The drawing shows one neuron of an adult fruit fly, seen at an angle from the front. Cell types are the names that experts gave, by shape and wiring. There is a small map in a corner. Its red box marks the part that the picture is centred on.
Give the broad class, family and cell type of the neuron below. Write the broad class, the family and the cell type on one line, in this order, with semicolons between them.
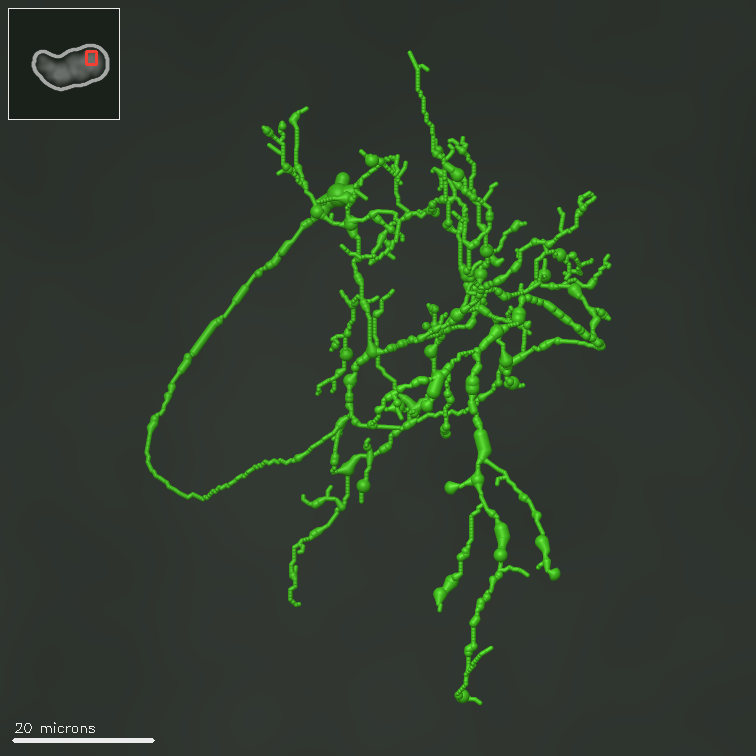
central-brain intrinsic neuron; hemilineage VLPp&l1_anterior; LHPV2e1_a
